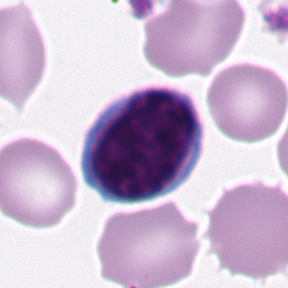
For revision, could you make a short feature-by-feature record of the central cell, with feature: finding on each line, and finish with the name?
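Chromatin: dark purple, coarsely clumped.
Nucleoli: none that I can see.
Cytoplasm: only a thin rim around the nucleus.
Granules: none in that rim.
Name: typical lymphocyte.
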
